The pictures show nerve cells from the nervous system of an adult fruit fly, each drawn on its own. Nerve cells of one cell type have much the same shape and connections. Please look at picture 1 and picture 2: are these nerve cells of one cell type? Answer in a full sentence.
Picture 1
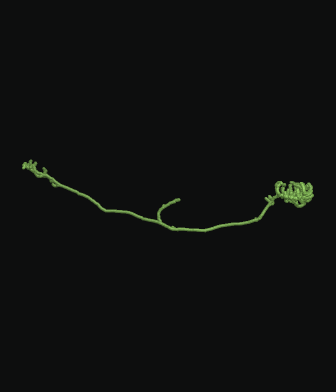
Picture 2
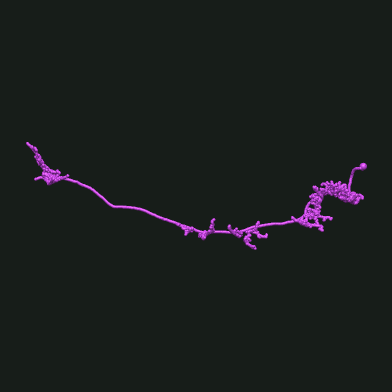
They are of different cell types.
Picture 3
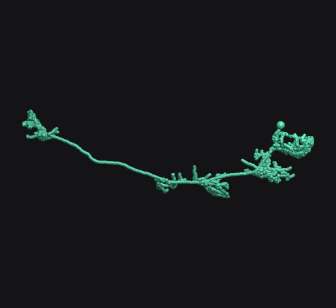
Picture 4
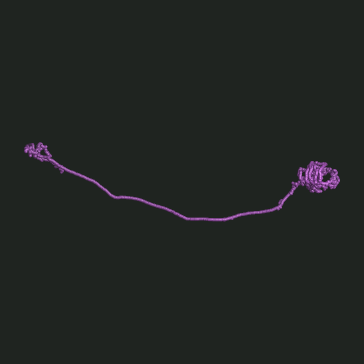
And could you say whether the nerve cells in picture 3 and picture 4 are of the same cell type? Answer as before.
They are of different cell types.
